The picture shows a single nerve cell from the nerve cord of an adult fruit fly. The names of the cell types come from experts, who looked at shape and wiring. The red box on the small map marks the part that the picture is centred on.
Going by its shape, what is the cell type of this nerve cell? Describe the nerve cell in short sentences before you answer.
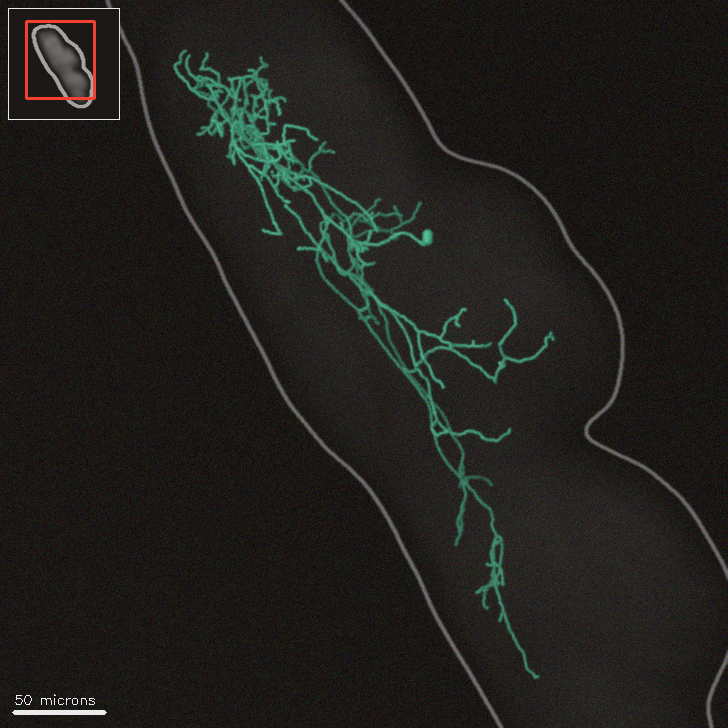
From top to bottom in the picture it spans about 350 microns. Dozens of branch ends can be seen. It is a nerve-cord intrinsic neuron. Its cell type is IN12A027.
